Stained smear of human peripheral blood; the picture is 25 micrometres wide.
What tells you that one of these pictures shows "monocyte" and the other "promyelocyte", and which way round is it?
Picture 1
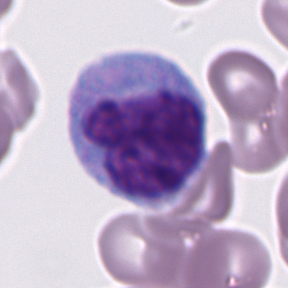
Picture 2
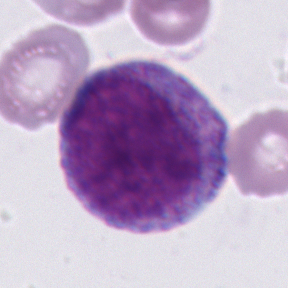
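A monocyte appears in picture 1 and a promyelocyte in picture 2. The monocyte's nucleus, about 10 micrometres across, is irregular and folded, with clefts dividing it into lobe-like parts.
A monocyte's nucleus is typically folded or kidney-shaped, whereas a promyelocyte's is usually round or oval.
The monocyte's cytoplasm is pale greyish-blue and shows no coarse, large granules.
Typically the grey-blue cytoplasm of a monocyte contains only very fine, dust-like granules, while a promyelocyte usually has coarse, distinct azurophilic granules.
The promyelocyte is about 15 micrometres across with a round outline, and red cells touch it on both its left and right sides. Neither cell shows vacuoles, and the monocyte's outline is roughly round with a smooth edge and no surface projections.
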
